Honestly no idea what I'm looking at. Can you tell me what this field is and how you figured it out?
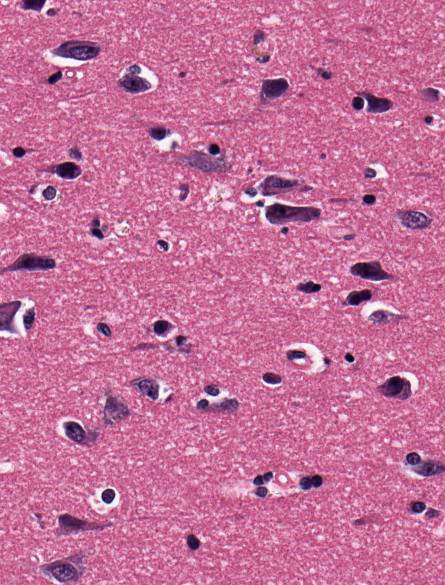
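This field shows cerebral cortex. Finely granular pink neuropil fills it, with cells scattered singly and no epithelium, glands or other organised units. Neurons with angular, partly triangular bodies are spread fairly evenly throughout.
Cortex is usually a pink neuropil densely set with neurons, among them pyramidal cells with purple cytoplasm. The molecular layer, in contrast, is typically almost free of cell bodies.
Many neurons here look shrunken, their cytoplasm dark purple and nuclei dark.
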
